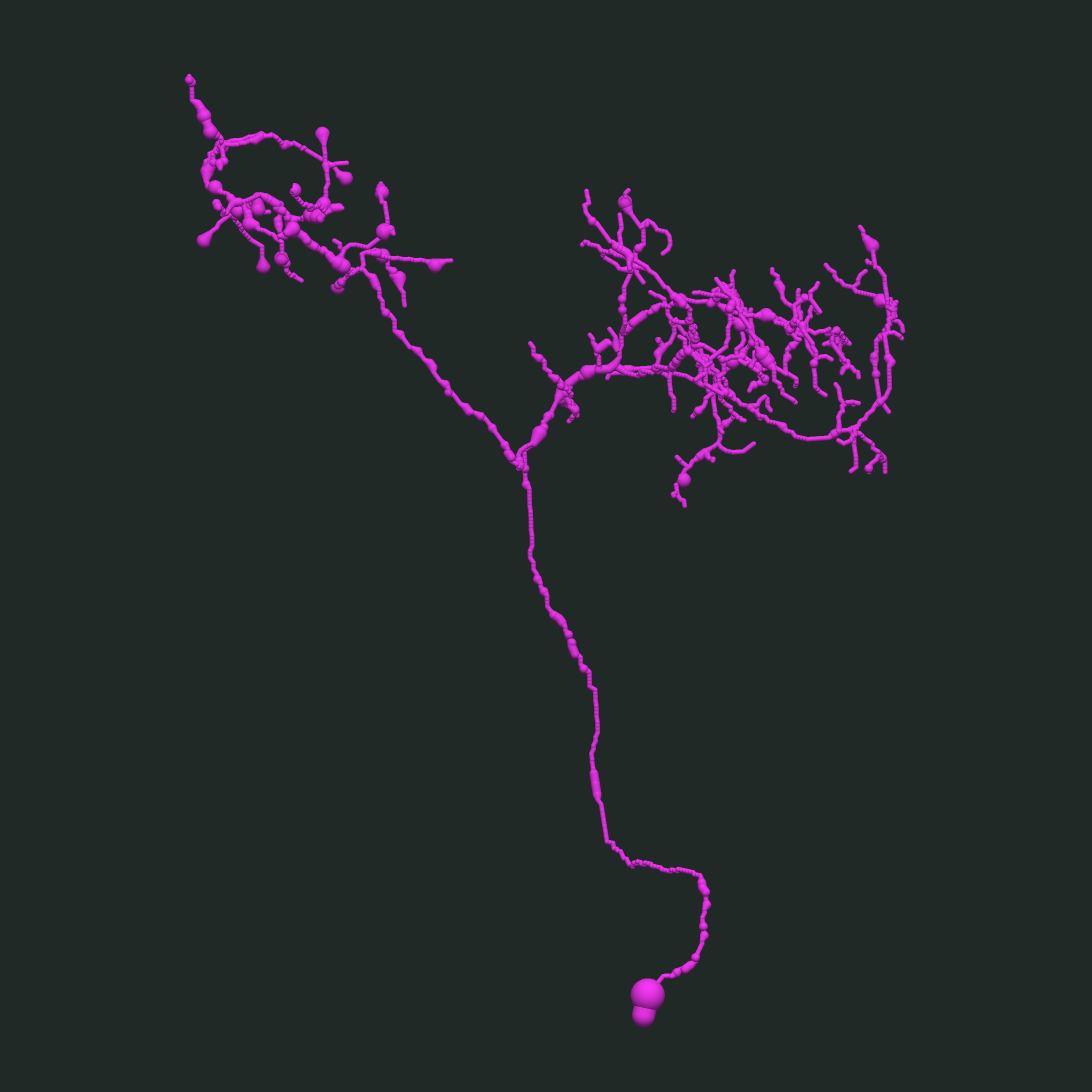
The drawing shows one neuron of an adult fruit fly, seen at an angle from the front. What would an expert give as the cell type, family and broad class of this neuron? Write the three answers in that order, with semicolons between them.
CB2448; hemilineage SLPav3; central-brain intrinsic neuron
